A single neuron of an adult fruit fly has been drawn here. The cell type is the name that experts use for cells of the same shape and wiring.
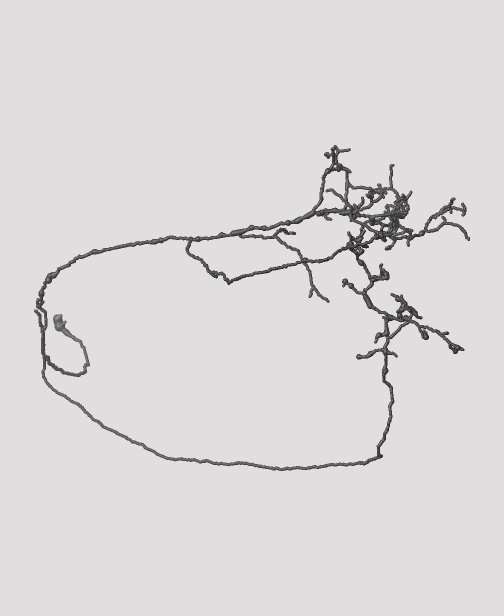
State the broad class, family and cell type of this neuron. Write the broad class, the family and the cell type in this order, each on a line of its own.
central-brain intrinsic neuron
hemilineage VLPl&p1_posterior
SMP567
